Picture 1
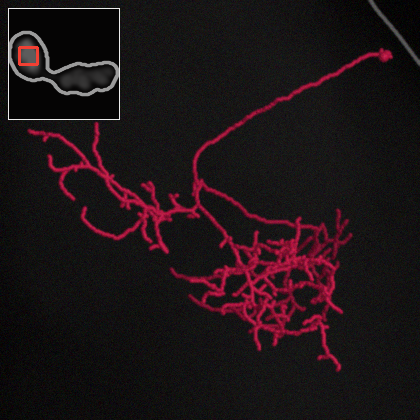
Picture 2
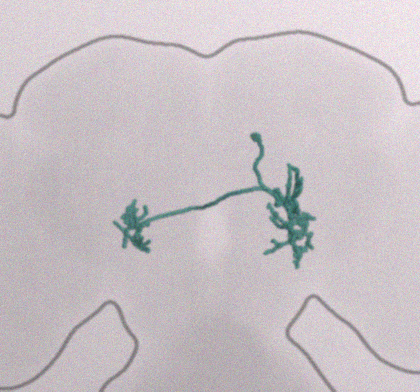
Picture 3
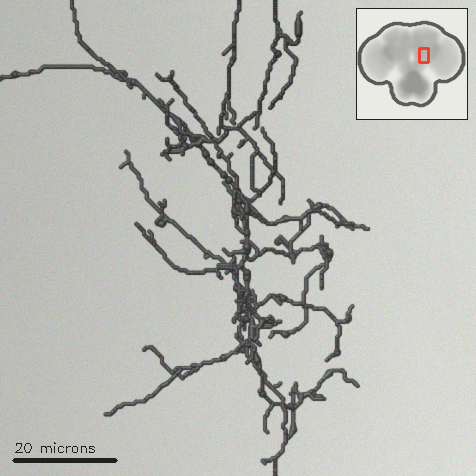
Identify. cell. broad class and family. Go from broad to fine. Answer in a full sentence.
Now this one: A central-brain intrinsic neuron of hemilineage DM6_central1.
